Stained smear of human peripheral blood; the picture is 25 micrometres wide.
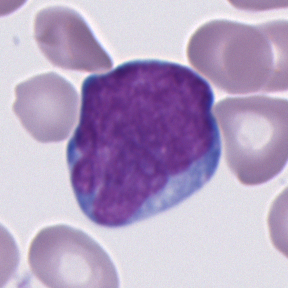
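Myeloblast in a stained smear of human peripheral blood. Its outline strikes me as somewhat irregular rather than a smooth circle, and it is about 15 micrometres across. The chromatin looks finely granular, and I find no large dark clumps in it. The nucleus takes up about 80% of the cell's area. Most of the cytoplasm I can see lies as a crescent along the lower right edge, and a few small pale spots sit in it there.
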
